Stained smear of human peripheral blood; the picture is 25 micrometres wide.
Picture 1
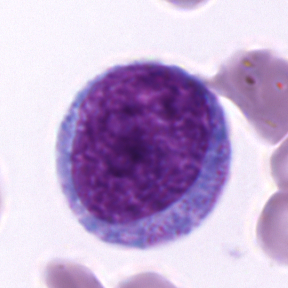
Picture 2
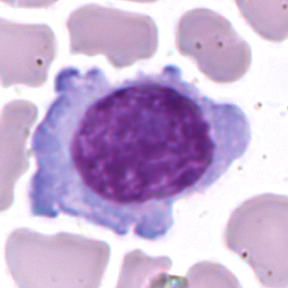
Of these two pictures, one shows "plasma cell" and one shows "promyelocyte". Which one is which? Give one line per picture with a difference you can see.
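Picture 1 shows a promyelocyte: The cell outline is round and smooth.
Picture 2 shows a plasma cell: The cell outline is irregular and ragged rather than smoothly round.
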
